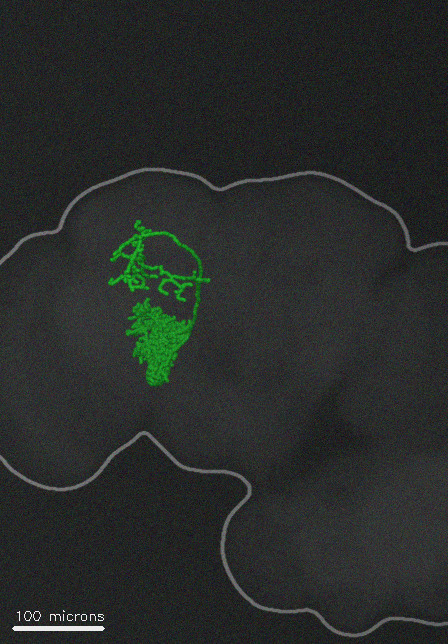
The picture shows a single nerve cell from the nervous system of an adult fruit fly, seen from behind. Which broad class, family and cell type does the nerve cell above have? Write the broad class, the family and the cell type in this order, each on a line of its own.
central-brain intrinsic neuron
hemilineage ALad1
M_adPNm3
